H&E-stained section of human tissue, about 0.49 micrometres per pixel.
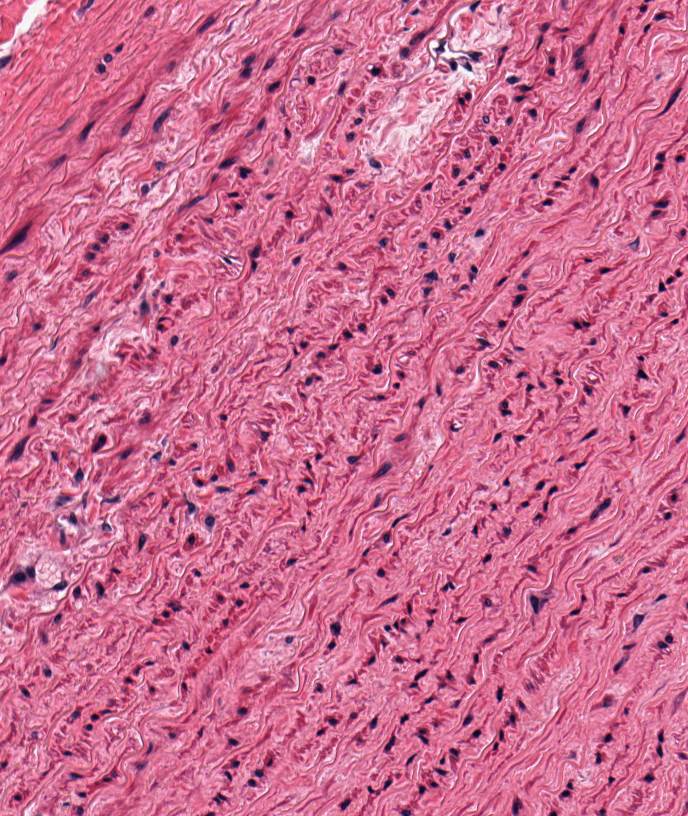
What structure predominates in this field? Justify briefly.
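This is the tunica media of an artery, to my eye. Wavy pink fibres cross it obliquely from lower left to upper right, small dark elongated nuclei scattered fairly evenly among them.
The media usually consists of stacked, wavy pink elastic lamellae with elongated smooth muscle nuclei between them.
Paler, looser streaks lie in the upper half and along the left.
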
